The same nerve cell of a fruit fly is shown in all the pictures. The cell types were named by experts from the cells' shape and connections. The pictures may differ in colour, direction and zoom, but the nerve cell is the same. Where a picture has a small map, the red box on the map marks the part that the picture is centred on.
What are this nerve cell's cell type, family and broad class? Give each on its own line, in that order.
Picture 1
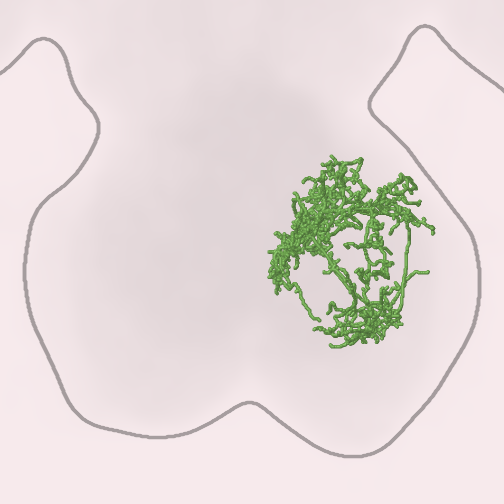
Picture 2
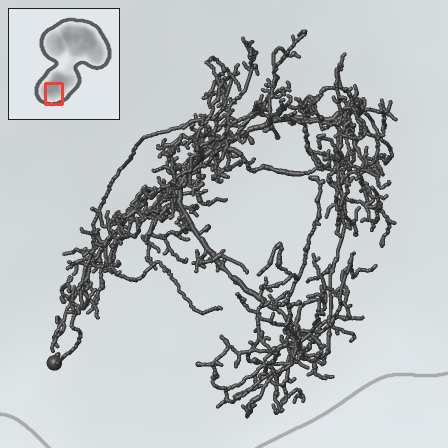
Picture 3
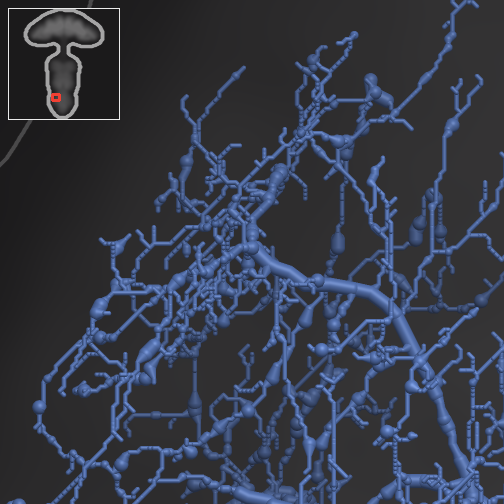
IN03A019
hemilineage 03A
nerve-cord intrinsic neuron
